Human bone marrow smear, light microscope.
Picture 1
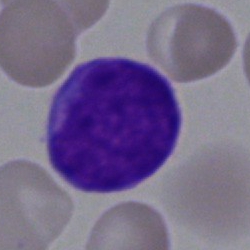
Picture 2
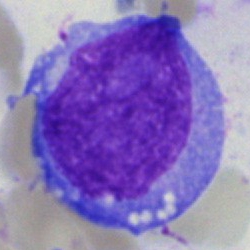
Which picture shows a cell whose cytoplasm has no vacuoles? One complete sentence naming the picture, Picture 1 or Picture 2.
Picture 1 shows a cell whose cytoplasm is free of vacuoles.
